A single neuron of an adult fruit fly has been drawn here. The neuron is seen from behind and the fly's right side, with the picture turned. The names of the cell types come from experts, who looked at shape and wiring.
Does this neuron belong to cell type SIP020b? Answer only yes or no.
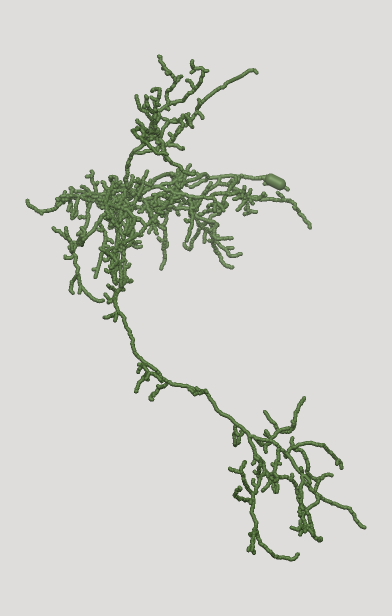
no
